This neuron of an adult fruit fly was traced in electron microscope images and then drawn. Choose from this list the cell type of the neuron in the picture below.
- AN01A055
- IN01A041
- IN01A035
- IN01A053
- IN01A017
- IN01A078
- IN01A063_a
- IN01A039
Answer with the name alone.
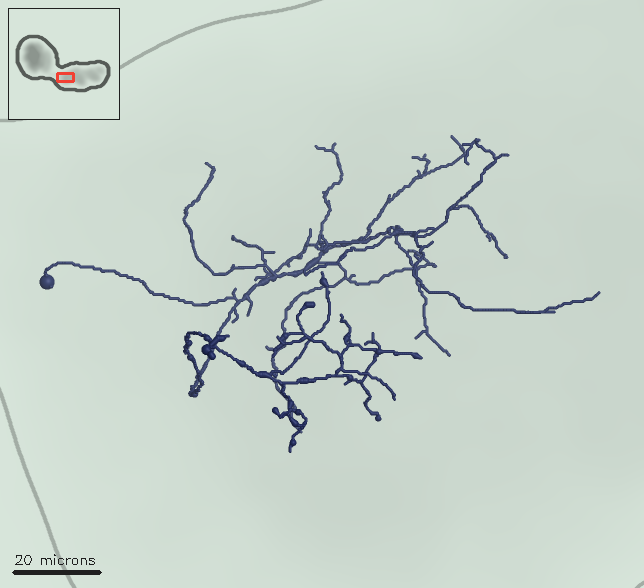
IN01A078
